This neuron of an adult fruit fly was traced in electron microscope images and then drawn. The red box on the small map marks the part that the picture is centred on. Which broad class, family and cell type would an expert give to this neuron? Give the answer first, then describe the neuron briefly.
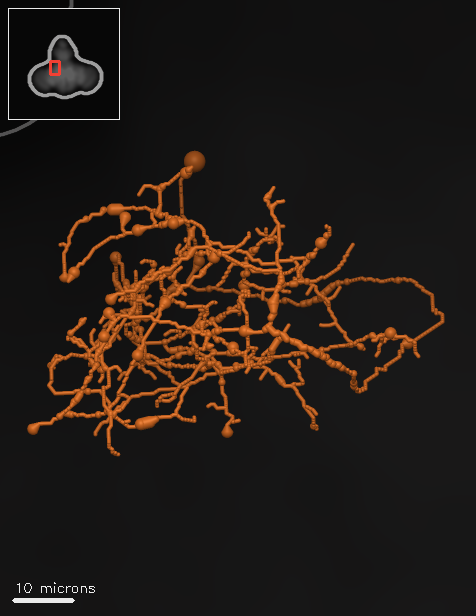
This is a central-brain intrinsic neuron. The family is hemilineage DL1_dorsal. It is of cell type SLP369. The cell body can be seen at the top of the picture. From left to right in the picture it spans about 70 microns. The picture shows dozens of branch ends.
